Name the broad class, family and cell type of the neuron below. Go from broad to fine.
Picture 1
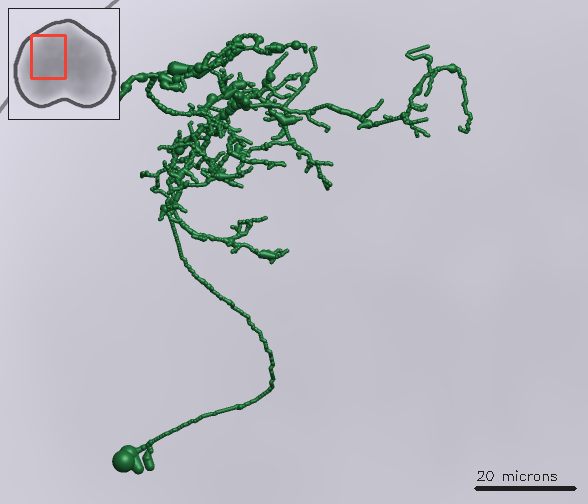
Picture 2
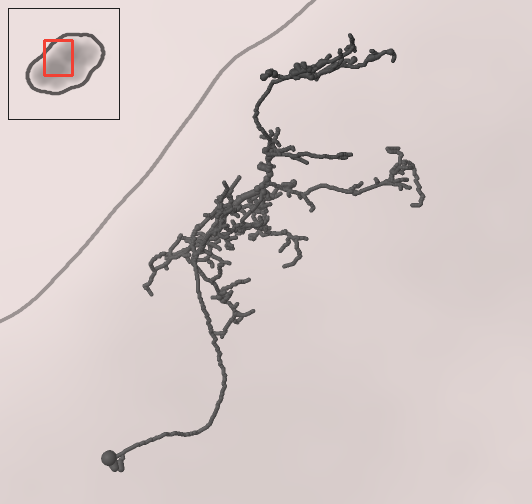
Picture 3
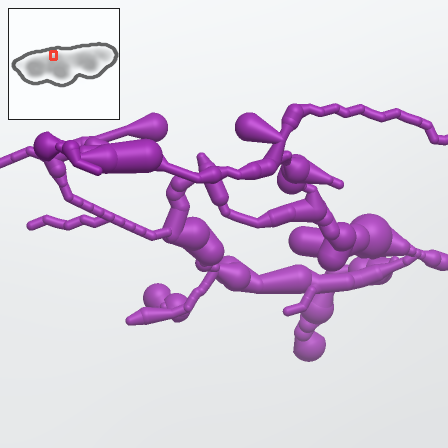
nerve-cord intrinsic neuron; hemilineage 03B; IN03B073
